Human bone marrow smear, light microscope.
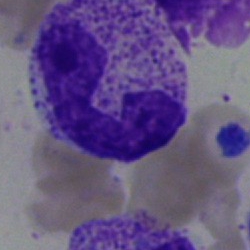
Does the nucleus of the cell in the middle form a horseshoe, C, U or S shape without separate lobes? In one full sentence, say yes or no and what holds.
Yes, a band-like curved nucleus without separate lobes is present in this cell.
